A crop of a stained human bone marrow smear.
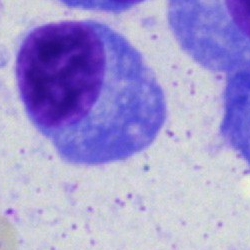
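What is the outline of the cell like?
Smooth and rounded, with no surface projections.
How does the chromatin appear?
Dark purple and coarsely clumped.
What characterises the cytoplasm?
It is abundant, stains blue and has a mottled look with small paler patches.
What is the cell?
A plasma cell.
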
